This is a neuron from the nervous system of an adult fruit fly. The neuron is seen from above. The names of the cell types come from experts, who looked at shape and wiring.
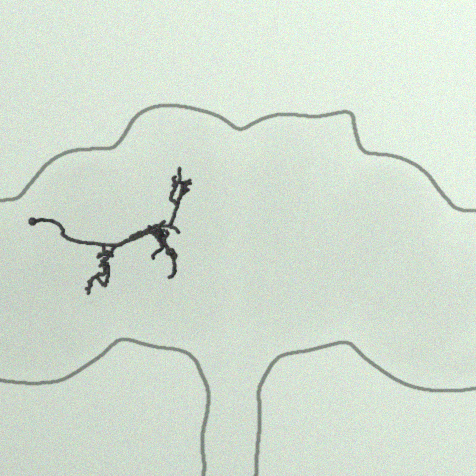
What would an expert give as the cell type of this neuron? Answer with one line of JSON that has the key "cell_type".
{"cell_type": "LHAV6c1"}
